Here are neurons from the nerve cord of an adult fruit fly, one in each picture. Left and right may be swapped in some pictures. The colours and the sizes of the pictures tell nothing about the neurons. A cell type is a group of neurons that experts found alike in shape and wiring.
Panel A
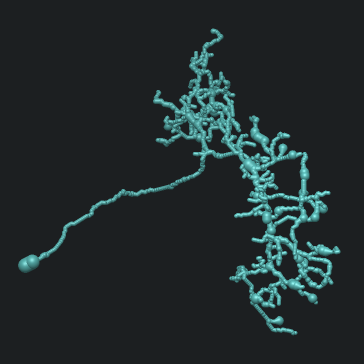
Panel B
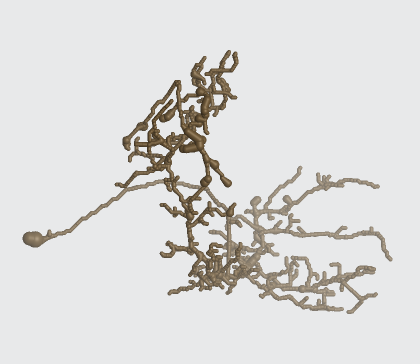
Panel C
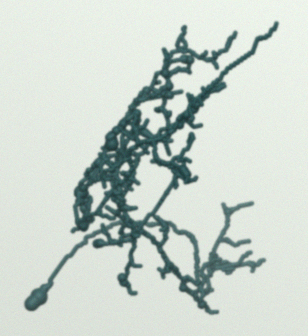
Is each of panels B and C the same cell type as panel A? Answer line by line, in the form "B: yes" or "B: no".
B: yes
C: no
